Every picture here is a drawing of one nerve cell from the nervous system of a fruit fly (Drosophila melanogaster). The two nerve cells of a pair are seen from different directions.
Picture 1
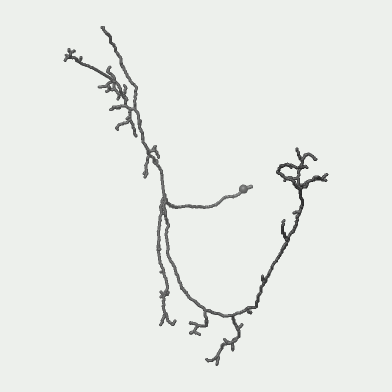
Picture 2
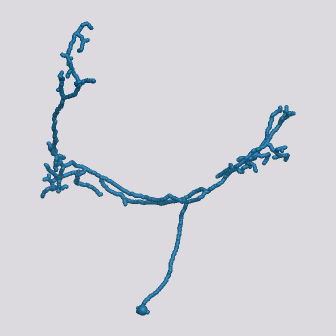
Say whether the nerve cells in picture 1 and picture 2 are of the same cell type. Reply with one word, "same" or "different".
different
